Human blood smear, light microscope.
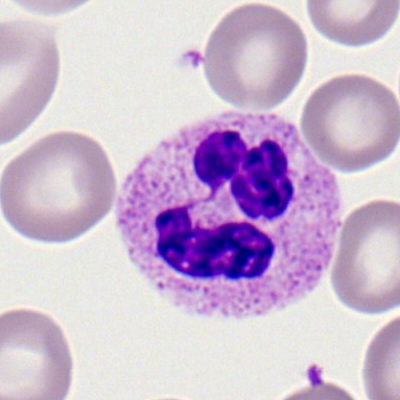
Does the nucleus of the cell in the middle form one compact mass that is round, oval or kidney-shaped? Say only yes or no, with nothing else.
No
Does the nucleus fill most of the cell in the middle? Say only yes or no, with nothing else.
No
